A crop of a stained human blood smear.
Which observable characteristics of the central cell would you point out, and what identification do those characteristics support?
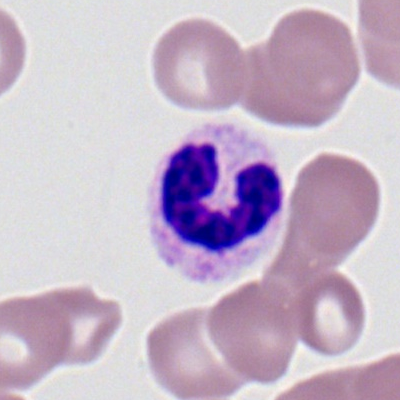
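The outline is round and smooth. A single unsegmented nucleus forms a curved band shaped like a horseshoe, its open side facing upward. Pale pinkish-lilac cytoplasm fills the space around the nucleus and inside its curve. The cell is a band neutrophil.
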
